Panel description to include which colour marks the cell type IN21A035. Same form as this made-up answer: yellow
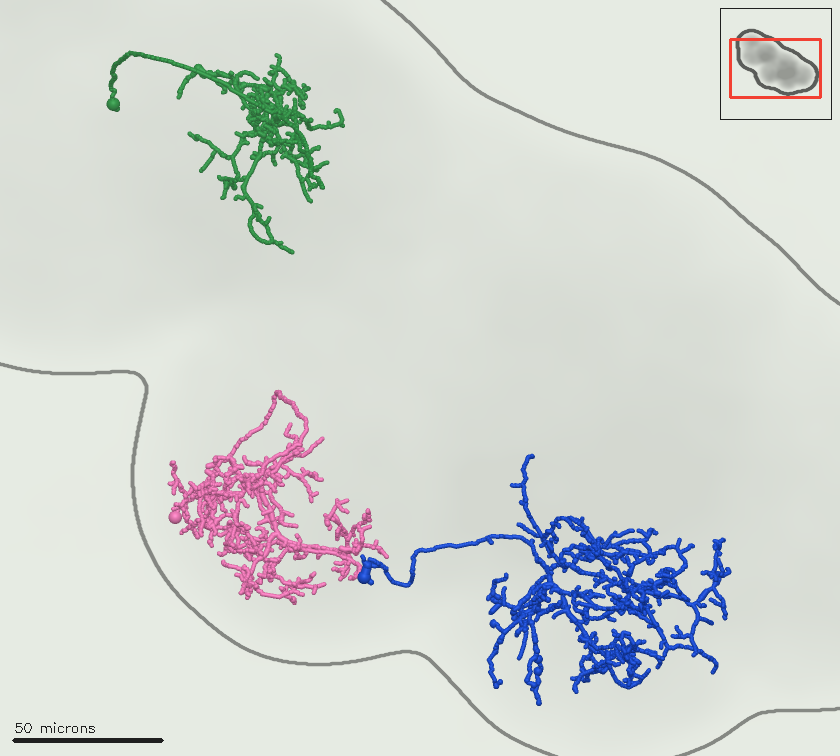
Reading: blue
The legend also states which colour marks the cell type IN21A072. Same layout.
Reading: green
